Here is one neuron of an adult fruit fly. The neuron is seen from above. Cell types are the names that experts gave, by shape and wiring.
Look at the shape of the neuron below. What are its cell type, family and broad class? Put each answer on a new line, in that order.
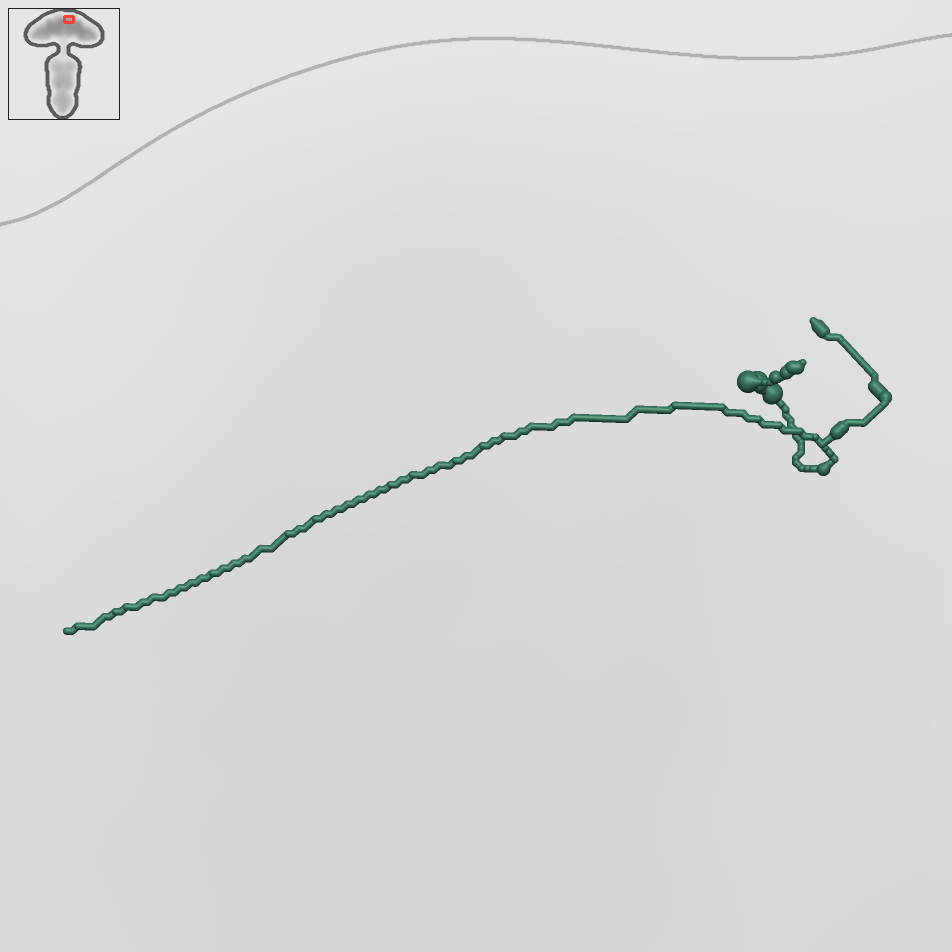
ORN_DL1
class olfactory
sensory neuron entering the brain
